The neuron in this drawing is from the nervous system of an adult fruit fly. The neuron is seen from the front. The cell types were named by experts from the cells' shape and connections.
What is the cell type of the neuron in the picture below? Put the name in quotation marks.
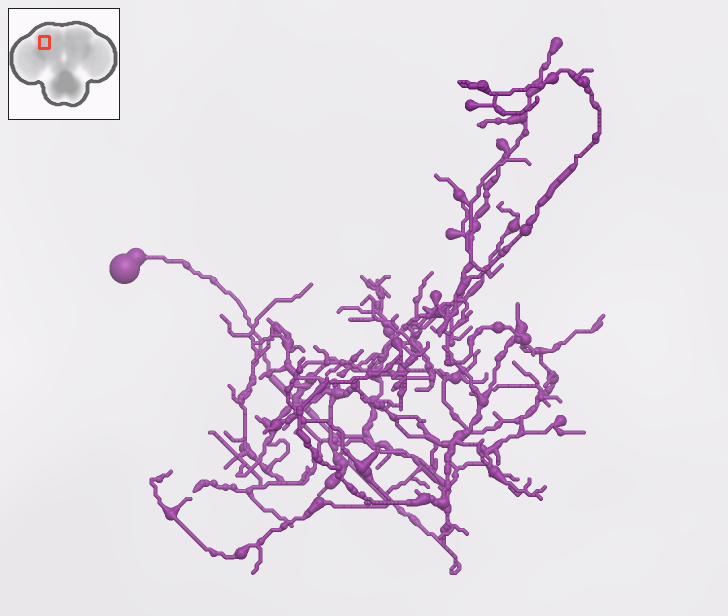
"PLP086"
